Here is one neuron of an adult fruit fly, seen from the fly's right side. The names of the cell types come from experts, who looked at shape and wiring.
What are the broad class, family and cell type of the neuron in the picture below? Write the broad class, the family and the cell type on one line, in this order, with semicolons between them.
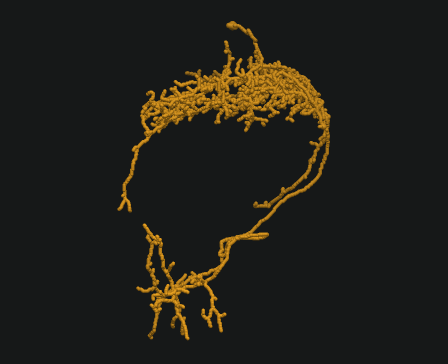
central-brain intrinsic neuron; hemilineage SMPad2; SMP051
